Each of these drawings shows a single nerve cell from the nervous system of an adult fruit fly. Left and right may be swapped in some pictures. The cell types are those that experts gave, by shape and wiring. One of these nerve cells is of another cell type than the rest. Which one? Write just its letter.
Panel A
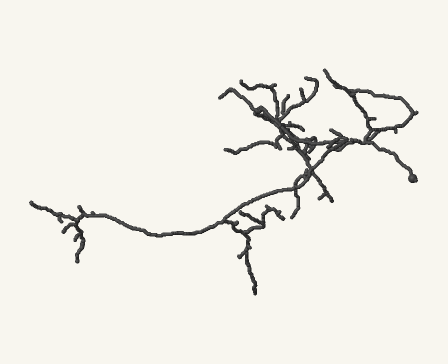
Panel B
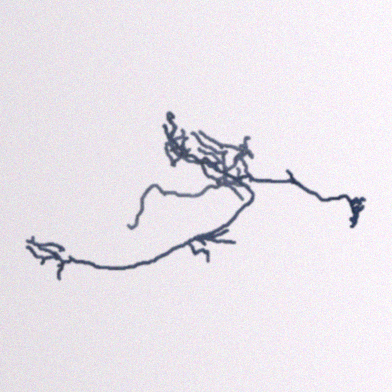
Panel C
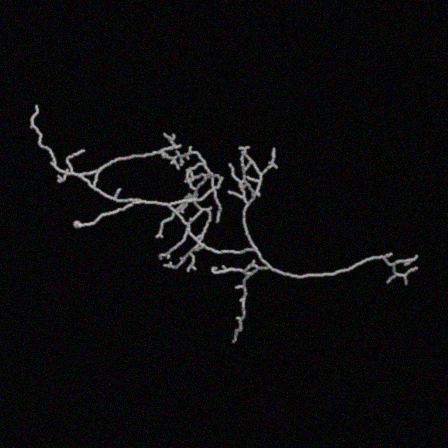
B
